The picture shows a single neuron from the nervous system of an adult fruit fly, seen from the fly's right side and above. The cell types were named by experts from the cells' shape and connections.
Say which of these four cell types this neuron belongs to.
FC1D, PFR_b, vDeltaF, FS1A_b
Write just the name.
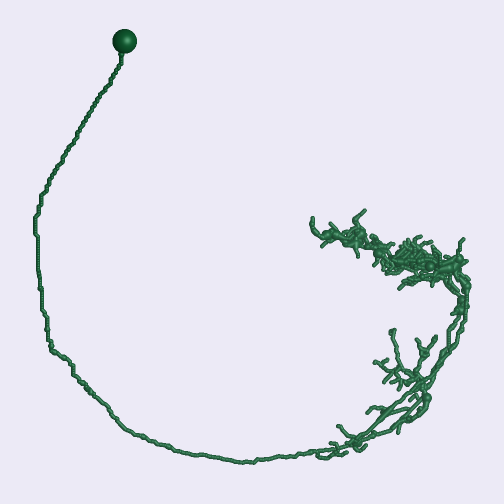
vDeltaF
